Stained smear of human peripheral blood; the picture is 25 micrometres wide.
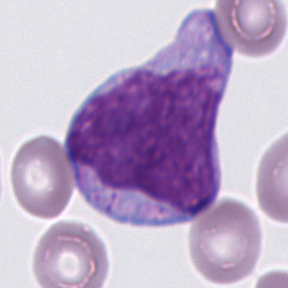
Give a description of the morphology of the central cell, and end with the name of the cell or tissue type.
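Cytoplasm pale blue, without coarse granules. No cytoplasmic vacuoles. Nucleus: lower border wavy. Cell: atypical promyelocyte.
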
